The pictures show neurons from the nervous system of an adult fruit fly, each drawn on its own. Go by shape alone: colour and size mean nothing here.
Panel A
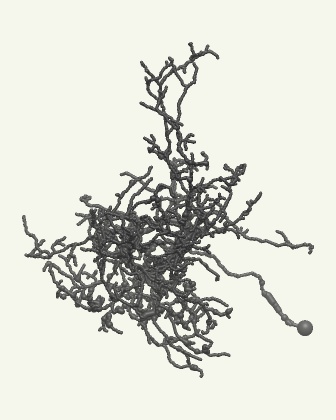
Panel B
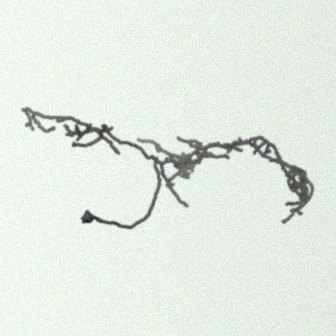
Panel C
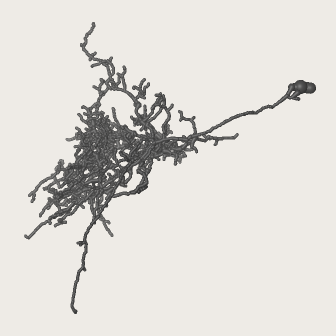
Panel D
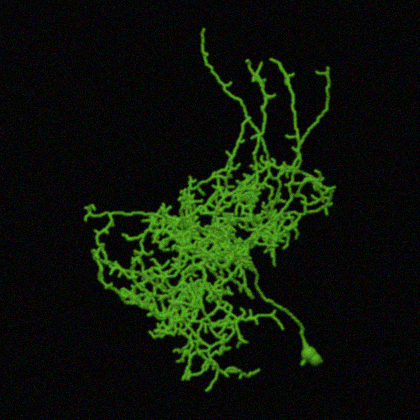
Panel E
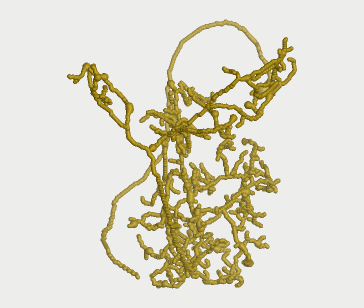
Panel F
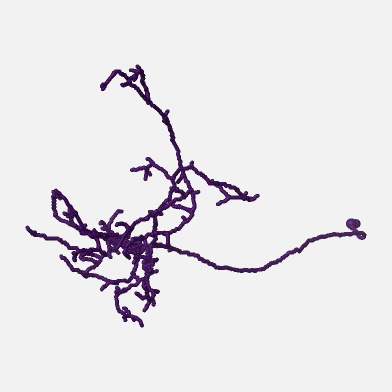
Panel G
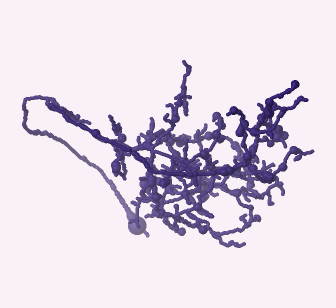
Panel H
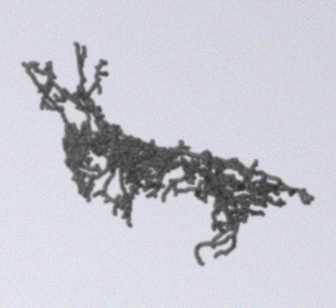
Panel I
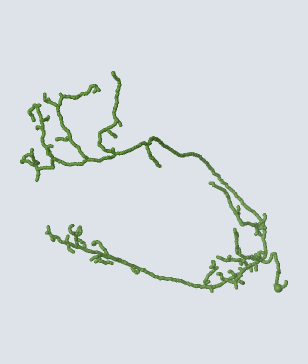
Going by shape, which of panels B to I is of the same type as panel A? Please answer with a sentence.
Panel D shows a neuron of the same cell type.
